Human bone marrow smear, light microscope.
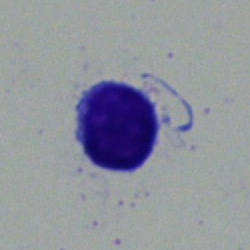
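Lymphocyte, middle of field, stained marrow smear. Outline round, slightly uneven along left edge. Chromatin dense, deep dark purple. Cytoplasm scant; no clear rim visible around most of the nucleus.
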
